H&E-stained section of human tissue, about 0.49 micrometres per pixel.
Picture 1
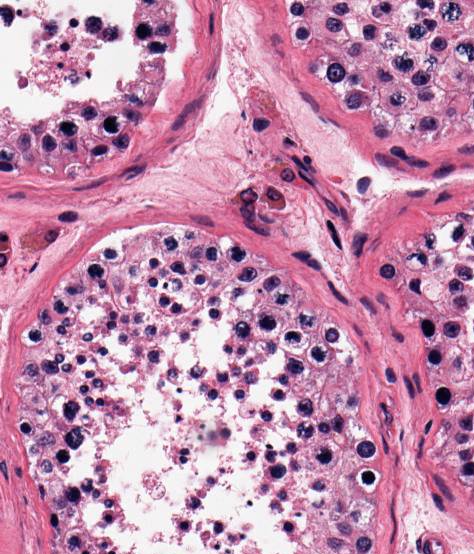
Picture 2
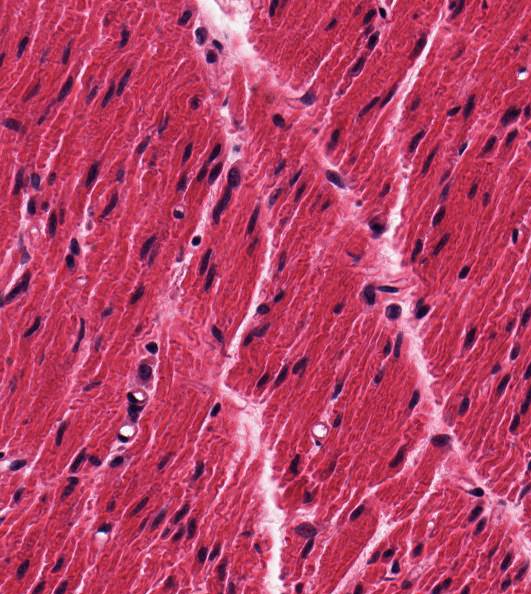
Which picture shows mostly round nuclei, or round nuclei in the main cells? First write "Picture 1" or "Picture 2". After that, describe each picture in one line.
Picture 1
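What picture 1 shows: Each tubule is filled by many layers of rounded cells with round nuclei rather than by a single layer of epithelium.
What picture 2 shows: The fibre nuclei are elongated ovals that stain dark purple and point along the fibre length.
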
